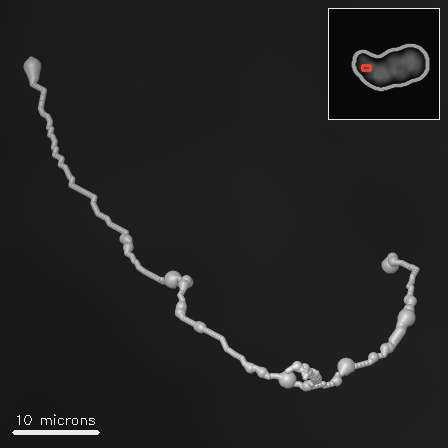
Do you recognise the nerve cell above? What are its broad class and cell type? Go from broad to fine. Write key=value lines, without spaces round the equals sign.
broad_class=sensory neuron entering the nerve cord
cell_type=SNxx33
